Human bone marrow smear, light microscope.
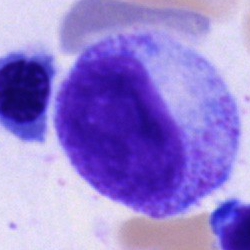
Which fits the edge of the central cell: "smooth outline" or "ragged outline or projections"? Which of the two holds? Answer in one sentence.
The border of this cell is smooth and even.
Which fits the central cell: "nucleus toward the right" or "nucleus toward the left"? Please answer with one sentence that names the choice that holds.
This cell carries its nucleus toward the left side.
